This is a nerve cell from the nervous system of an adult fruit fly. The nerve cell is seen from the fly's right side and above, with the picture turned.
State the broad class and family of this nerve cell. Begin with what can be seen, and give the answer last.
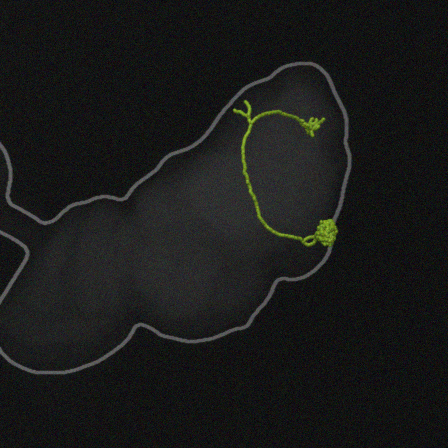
In this view it is taller than it is wide. This is a central-brain intrinsic neuron. The family is hemilineage ALl1_ventral.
